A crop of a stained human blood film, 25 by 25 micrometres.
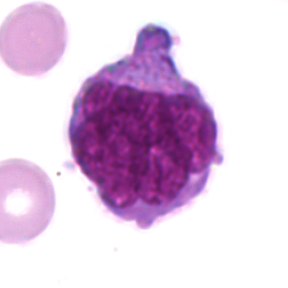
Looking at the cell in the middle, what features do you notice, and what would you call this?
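Start with the outline: it is roughly round, but the edge is bumpy and irregular. Now look at the top, where a single rounded, knob-like projection sticks out. The nucleus is folded into several lobes, with indentations between them. The cytoplasm is pale and bluish-violet, not deeply coloured. This is an atypical promyelocyte.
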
